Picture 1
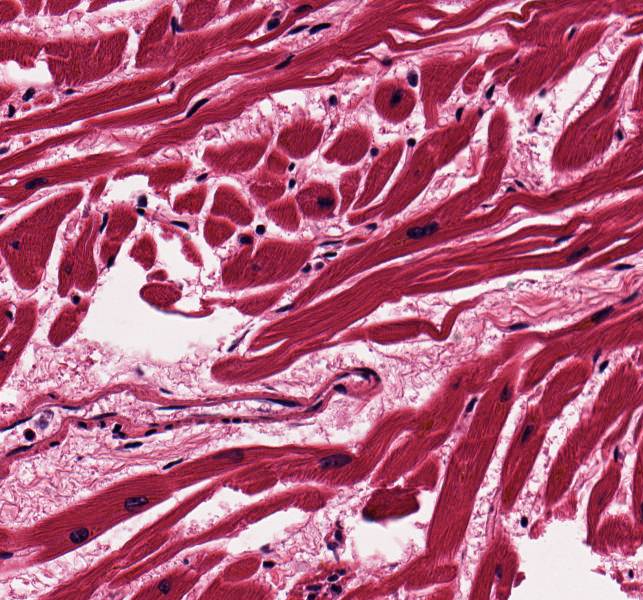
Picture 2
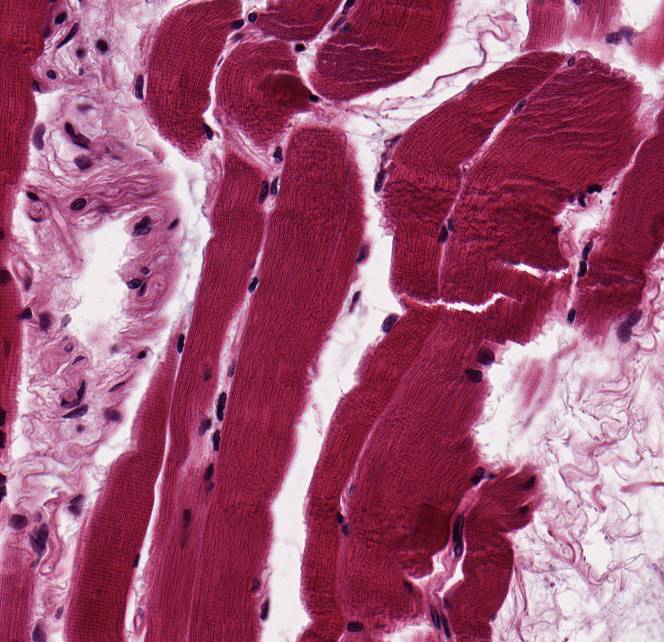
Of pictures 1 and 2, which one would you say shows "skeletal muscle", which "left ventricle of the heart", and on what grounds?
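First, the names: picture 1 is left ventricle of the heart, and picture 2 is skeletal muscle. Orientation: in picture 1 the fibres are cut longitudinally in the lower half of the field, while the upper centre shows cross-cut fibres as rounded to polygonal profiles of varying size, some with a central nucleus; in picture 2 long fibres run roughly from bottom to top through the centre. Striations: picture 2 shows fine, regular cross-striations along the length of its fibres. Nuclei: those in picture 1 are single, oval and centrally placed, whereas those in picture 2 are dark, flattened and lie at the fibre edges rather than in the centres.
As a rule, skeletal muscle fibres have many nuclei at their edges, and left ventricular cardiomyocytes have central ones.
Staining: the fibre cytoplasm is deep, dense pink-red in picture 1 and deep red in picture 2.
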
